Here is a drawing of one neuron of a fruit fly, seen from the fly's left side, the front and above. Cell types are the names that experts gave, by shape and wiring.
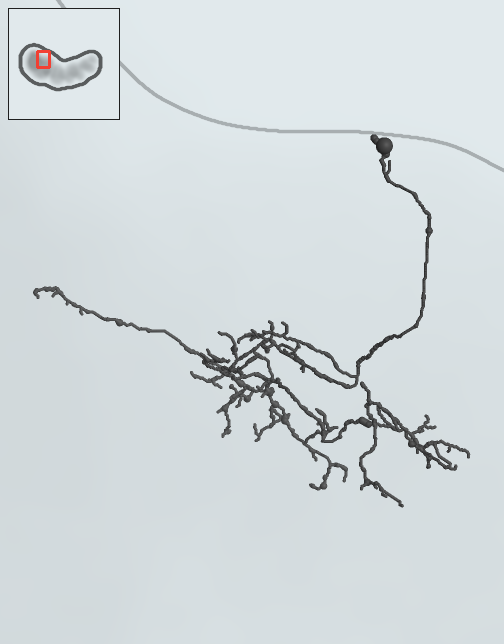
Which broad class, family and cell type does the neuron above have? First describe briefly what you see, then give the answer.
Its cell body lies at the upper right of the picture. The picture shows dozens of branch ends. This is a central-brain intrinsic neuron. Its family is hemilineage CLp1. It is of cell type CL173.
